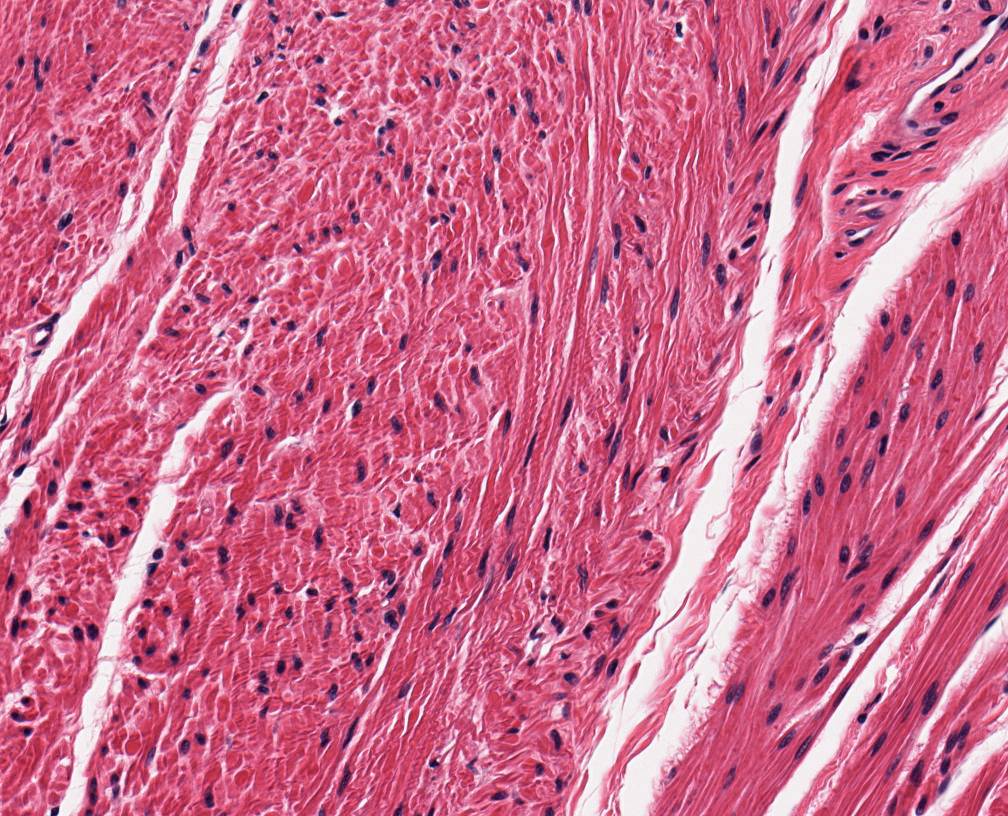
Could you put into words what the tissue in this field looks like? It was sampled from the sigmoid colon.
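A mosaic of small rounded pink profiles fills the left and centre, where many fibres are cut across. On the right, fibres are cut lengthwise, running diagonally from lower left to upper right, their elongated dark blue nuclei parallel to them. Cytoplasm is evenly pink, with no visible cross-striations.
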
